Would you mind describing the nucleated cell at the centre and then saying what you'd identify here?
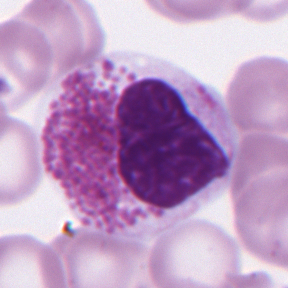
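Notice how the nucleus sits off-centre, lying toward the right side of the cell. It is one mass, not split into lobes, and its chromatin stains dark purple. To the right of it the cytoplasm is pale and holds few granules. What you have here is an eosinophil.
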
